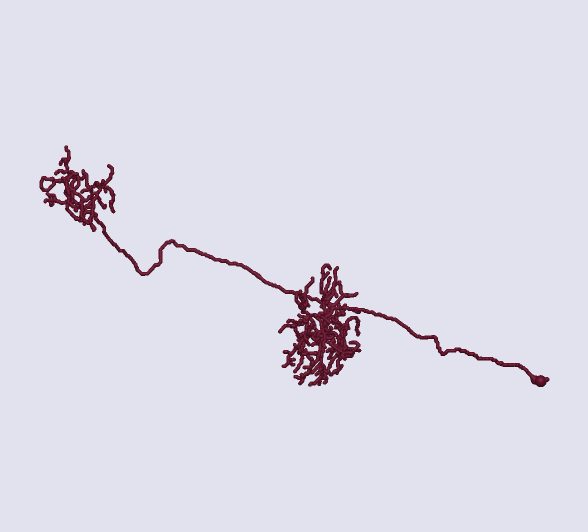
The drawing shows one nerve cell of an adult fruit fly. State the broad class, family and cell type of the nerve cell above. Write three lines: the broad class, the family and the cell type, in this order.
optic-lobe intrinsic neuron
Tm
Tm32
